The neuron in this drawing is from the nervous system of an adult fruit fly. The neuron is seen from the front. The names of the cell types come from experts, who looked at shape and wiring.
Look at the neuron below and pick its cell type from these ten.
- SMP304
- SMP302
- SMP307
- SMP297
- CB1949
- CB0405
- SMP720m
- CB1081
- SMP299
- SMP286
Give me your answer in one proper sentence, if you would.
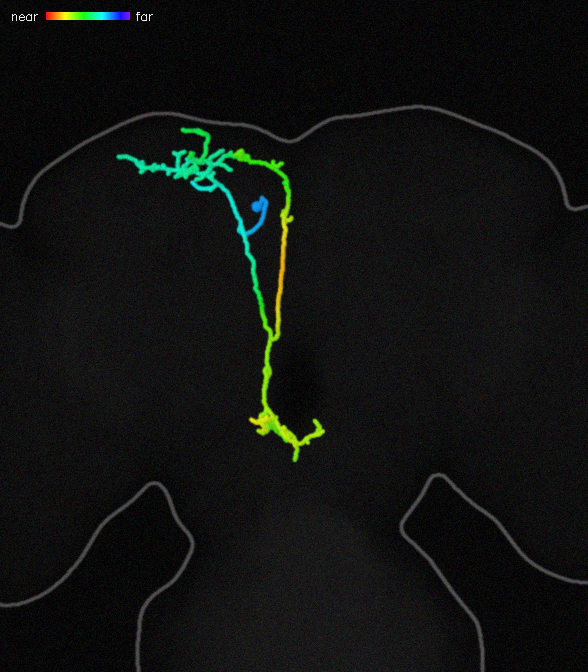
This neuron is categorized as cell type SMP307.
